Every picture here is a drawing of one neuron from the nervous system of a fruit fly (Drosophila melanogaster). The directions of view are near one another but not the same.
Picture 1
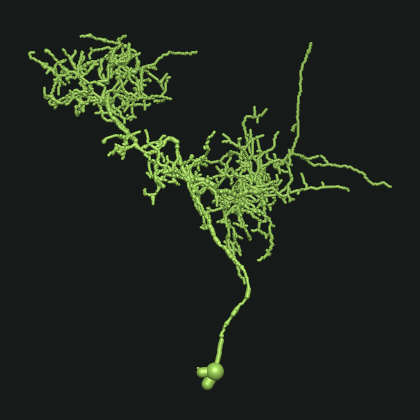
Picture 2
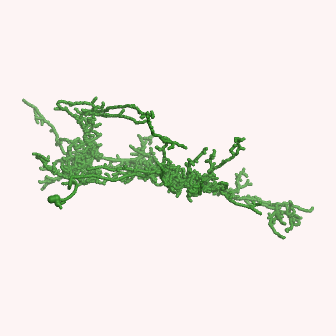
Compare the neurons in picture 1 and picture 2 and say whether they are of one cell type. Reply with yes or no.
no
